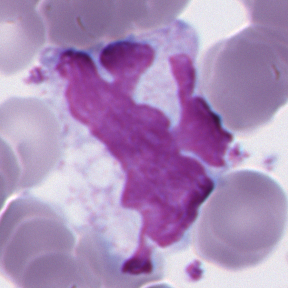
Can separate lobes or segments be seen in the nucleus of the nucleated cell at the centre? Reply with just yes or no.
Yes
